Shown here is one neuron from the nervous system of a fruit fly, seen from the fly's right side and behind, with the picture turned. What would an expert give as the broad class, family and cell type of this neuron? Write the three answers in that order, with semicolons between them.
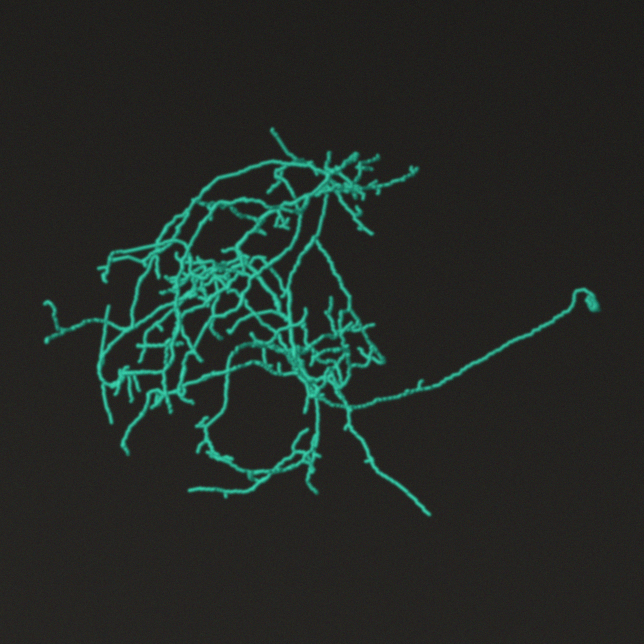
nerve-cord intrinsic neuron; hemilineage 12B; IN12B020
